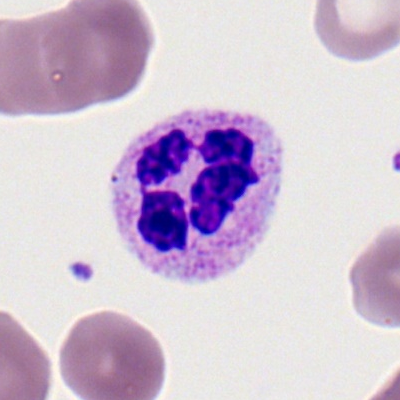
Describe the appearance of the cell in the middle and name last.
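Its nucleus is divided into four separate lobes. The chromatin is dark purple and coarsely clumped. Plentiful cytoplasm stains a pale pinkish-lilac. Fine lilac granules are scattered evenly throughout it. This is a segmented neutrophil.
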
